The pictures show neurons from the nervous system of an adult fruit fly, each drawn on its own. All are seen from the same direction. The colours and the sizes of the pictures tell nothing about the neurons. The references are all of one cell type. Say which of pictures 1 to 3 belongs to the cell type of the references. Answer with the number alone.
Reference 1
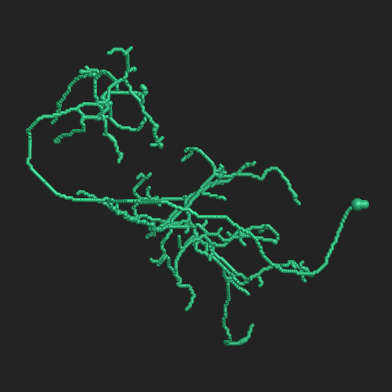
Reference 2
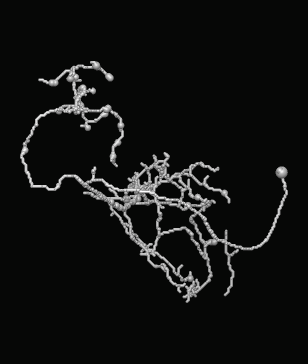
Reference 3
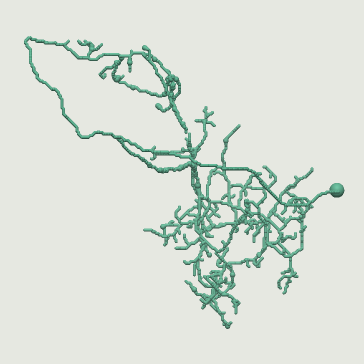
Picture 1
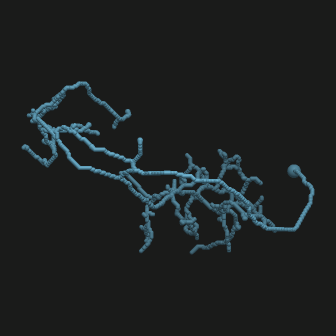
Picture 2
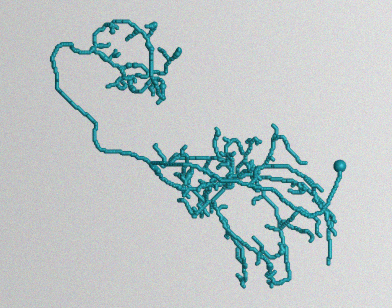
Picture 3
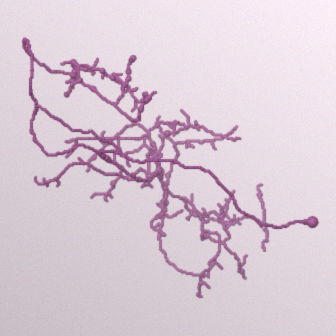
2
